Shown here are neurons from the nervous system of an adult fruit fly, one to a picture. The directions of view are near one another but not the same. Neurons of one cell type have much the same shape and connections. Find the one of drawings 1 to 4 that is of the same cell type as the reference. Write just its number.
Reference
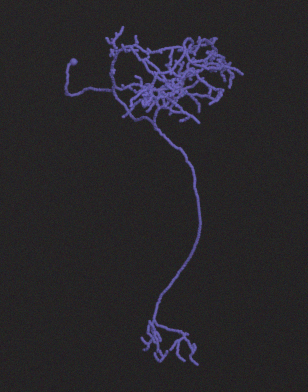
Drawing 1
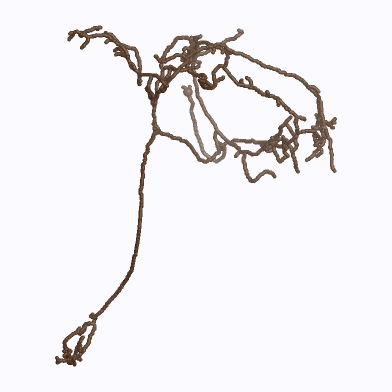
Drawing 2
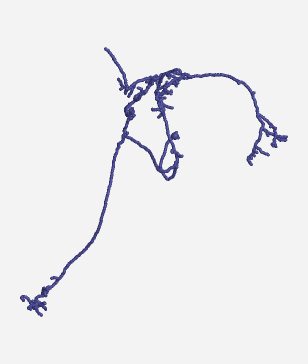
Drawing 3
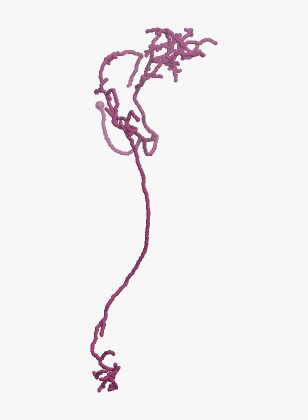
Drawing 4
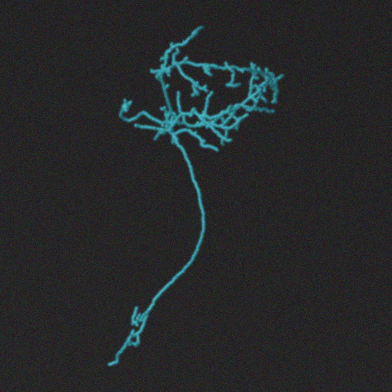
1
